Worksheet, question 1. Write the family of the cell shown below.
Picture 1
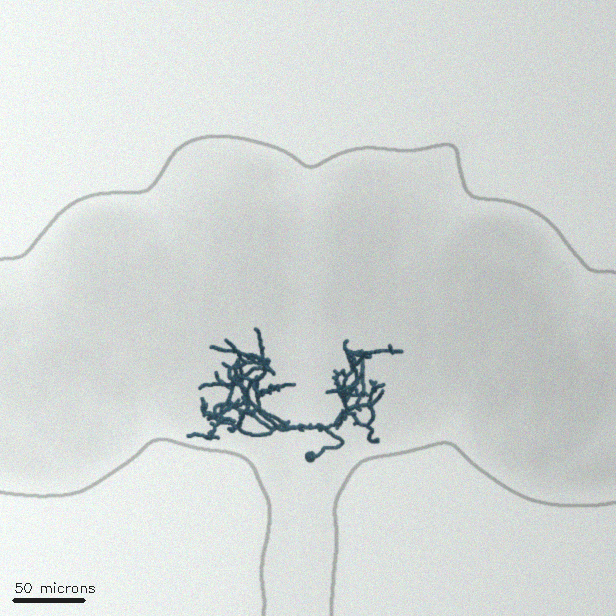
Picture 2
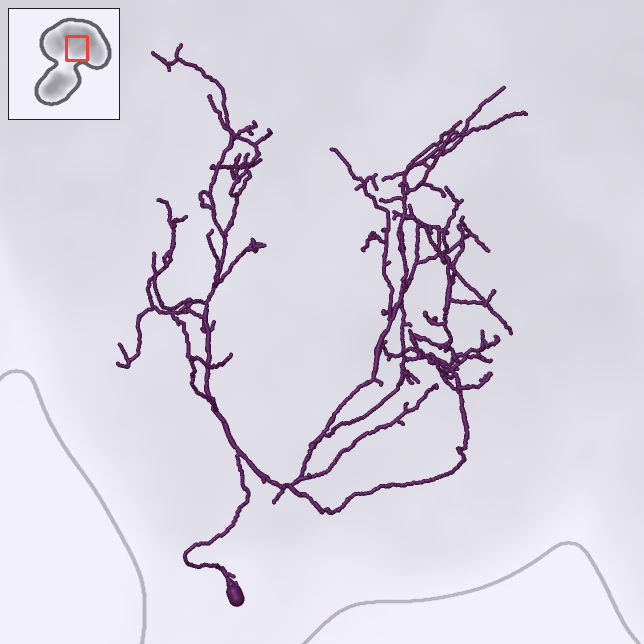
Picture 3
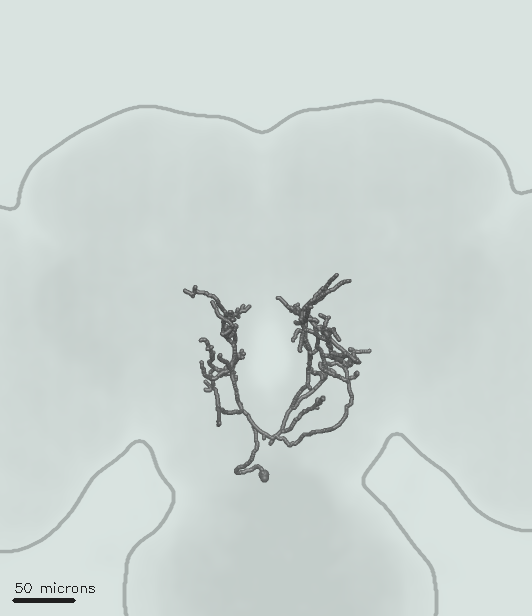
hemilineage LB19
